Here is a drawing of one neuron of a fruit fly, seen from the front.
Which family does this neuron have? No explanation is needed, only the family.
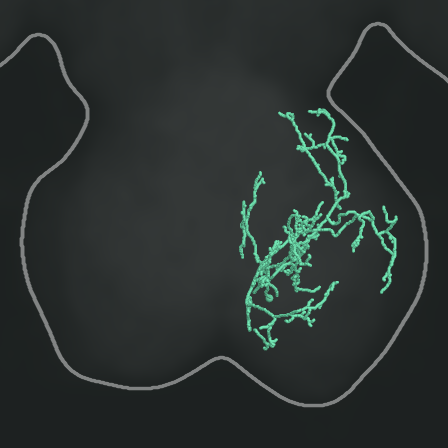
hemilineage 03A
